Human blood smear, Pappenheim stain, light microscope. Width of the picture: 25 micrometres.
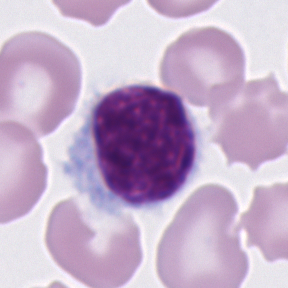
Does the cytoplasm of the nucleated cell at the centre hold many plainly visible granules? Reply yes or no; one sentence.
No, within the cytoplasm of the cell there is no visible granule.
